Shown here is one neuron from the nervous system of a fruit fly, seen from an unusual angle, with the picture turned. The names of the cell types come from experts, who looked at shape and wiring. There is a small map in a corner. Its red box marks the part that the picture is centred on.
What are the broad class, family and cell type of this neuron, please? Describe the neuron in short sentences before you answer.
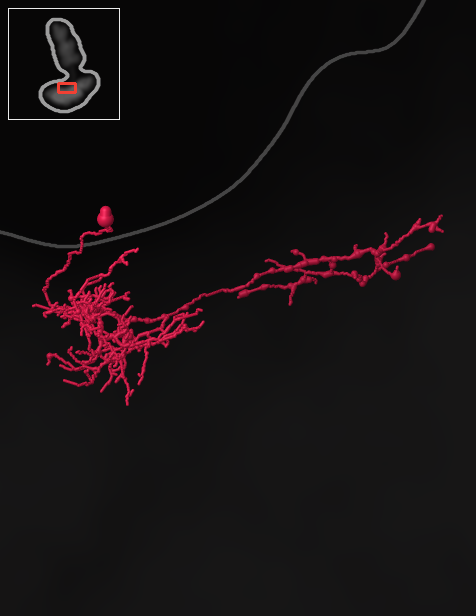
It lies in the brain. The picture shows dozens of branch ends. Its broad class is central-brain intrinsic neuron. Its family is hemilineage DM6_posterior. Its cell type is PS285.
